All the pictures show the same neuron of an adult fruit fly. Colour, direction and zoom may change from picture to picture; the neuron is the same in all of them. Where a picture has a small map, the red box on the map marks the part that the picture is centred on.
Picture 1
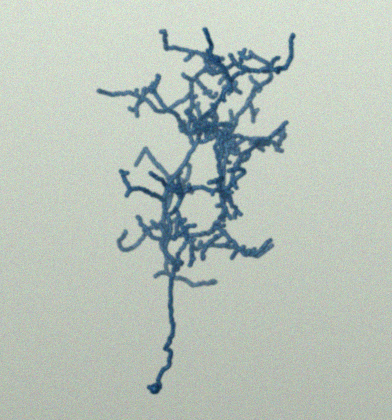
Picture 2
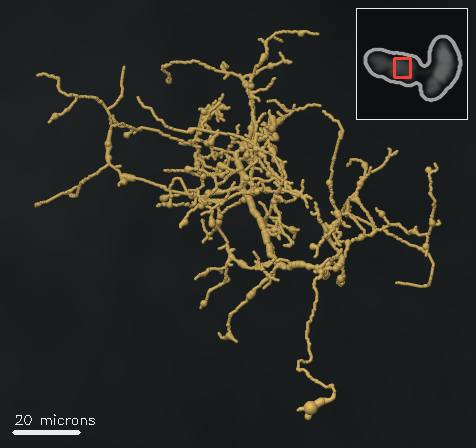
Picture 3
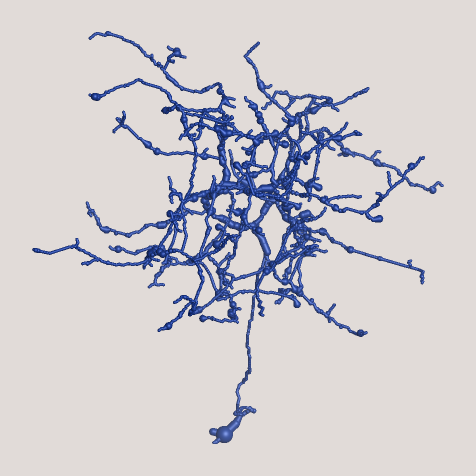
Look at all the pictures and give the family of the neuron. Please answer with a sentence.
The family is hemilineage 00A.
